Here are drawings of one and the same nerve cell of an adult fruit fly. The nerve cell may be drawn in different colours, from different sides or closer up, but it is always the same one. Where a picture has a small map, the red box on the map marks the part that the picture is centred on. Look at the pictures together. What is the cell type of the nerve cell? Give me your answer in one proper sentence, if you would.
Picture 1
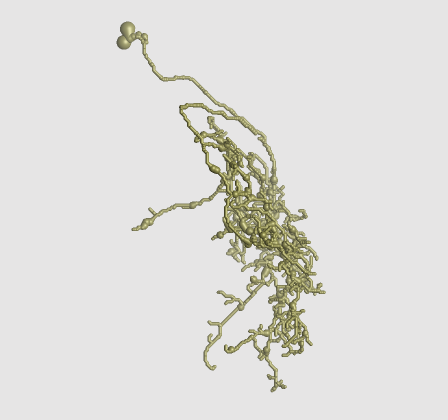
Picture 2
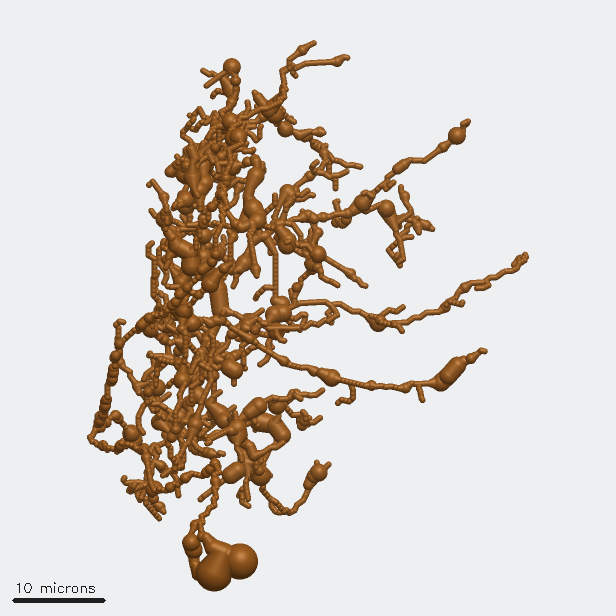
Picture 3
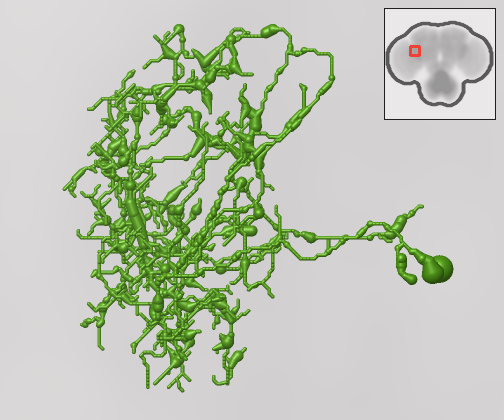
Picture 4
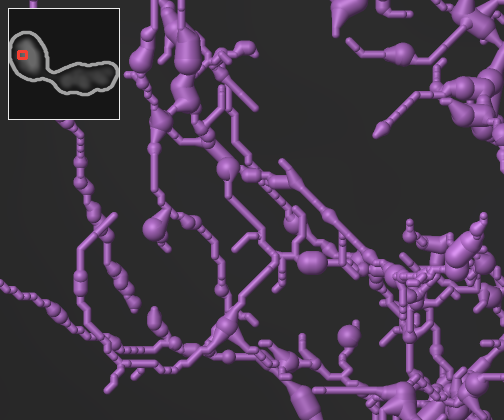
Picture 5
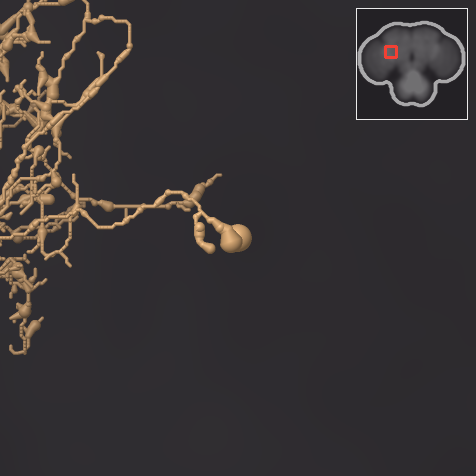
The cell type to which this nerve cell belongs is CB1193.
